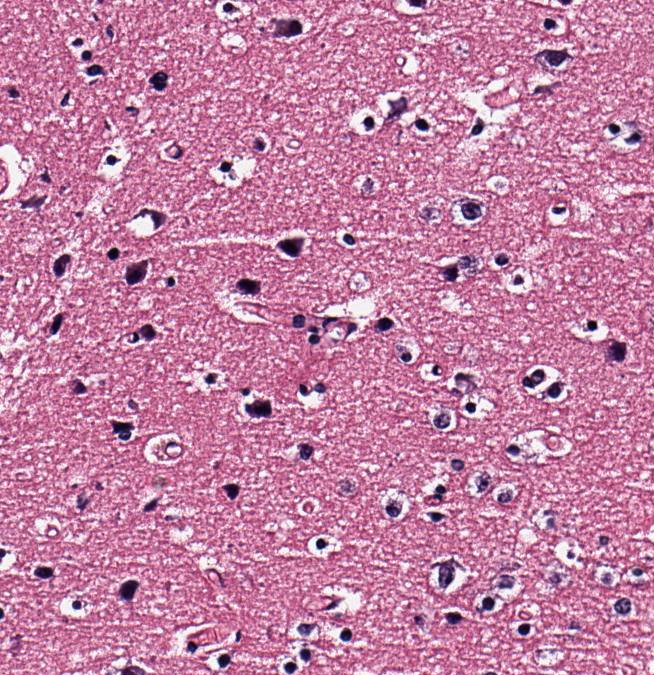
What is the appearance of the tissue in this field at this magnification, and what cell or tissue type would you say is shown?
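Field: single cells scattered across continuous pink background; no glands, epithelium or organised units. Left half: small, angular, dark triangular profiles. Right and lower right: larger cells, round nuclei, visible nucleoli, pink cytoplasmic rim. Throughout: many small round dark nuclei, little or no cytoplasm. Tissue: cerebral cortex.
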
